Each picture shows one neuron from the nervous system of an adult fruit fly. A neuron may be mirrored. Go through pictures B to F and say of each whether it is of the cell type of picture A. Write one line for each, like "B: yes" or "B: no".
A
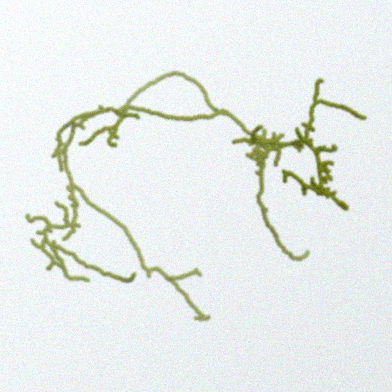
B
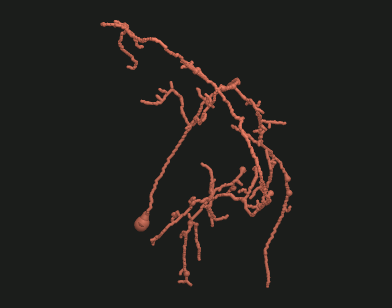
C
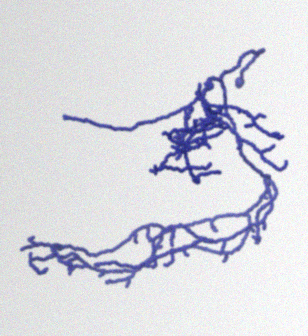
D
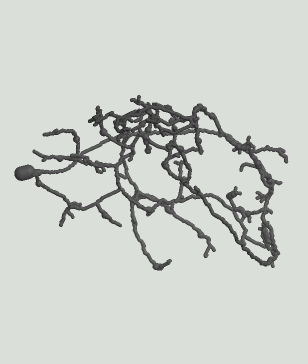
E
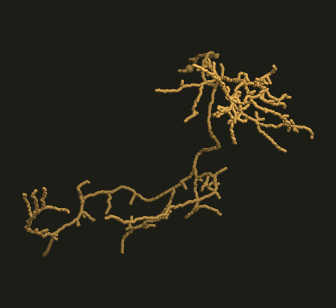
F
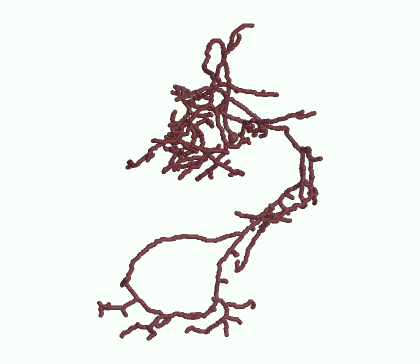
B: no
C: yes
D: no
E: yes
F: yes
